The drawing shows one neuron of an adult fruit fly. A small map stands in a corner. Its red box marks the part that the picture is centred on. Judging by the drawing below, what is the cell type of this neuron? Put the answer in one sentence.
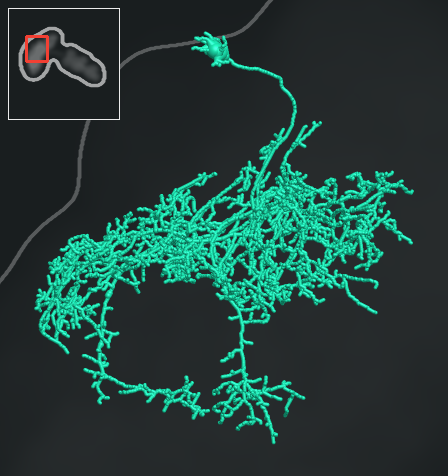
The cell type is SMP163.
